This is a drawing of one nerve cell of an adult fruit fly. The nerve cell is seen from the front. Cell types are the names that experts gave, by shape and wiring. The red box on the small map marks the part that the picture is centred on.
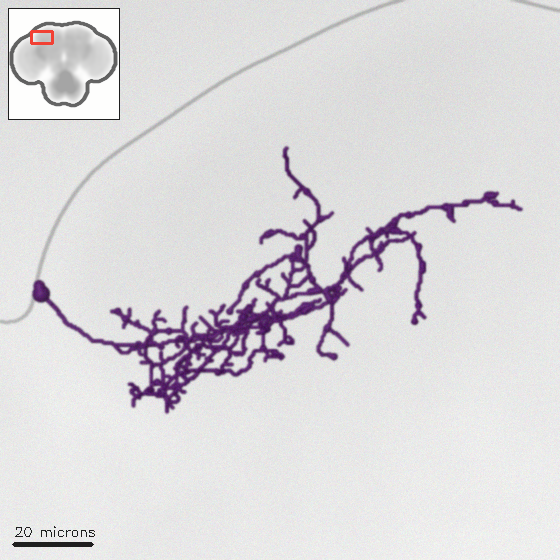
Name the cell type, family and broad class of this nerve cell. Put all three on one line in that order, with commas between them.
LHPV4g2, hemilineage SLPp&v1_posterior, central-brain intrinsic neuron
